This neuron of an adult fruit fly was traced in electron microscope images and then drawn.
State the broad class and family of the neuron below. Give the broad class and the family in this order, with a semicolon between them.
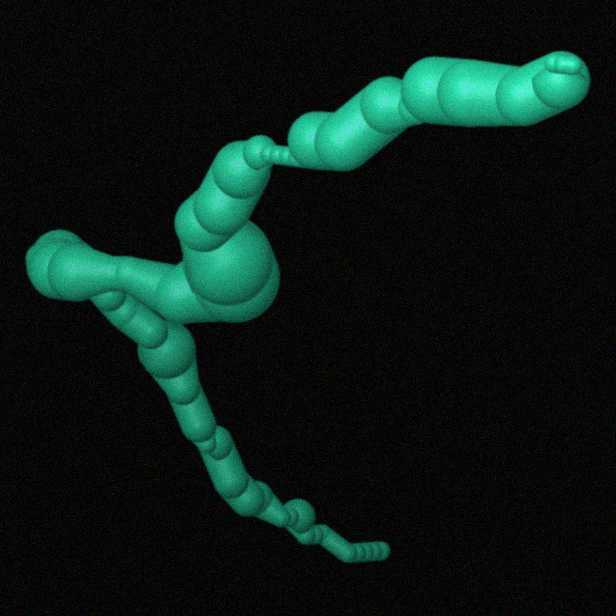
photoreceptor or other optic-lobe sensory neuron; class visual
